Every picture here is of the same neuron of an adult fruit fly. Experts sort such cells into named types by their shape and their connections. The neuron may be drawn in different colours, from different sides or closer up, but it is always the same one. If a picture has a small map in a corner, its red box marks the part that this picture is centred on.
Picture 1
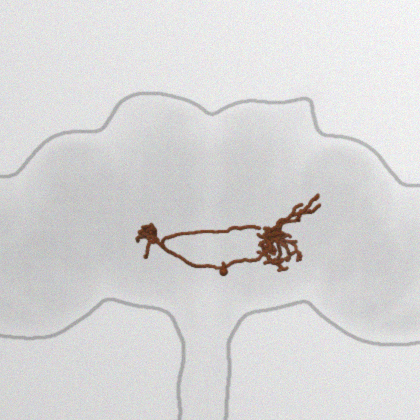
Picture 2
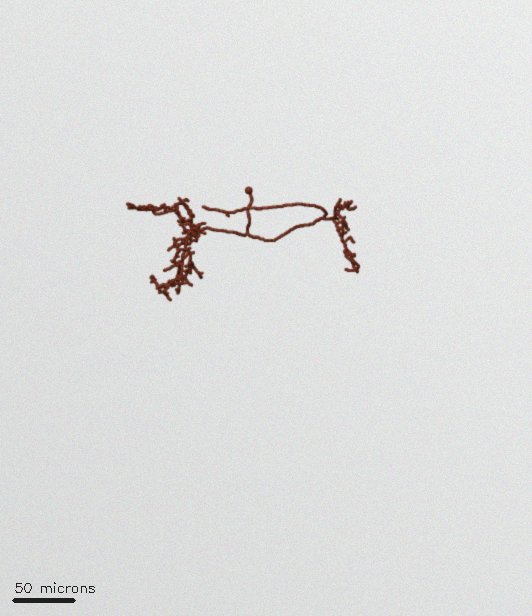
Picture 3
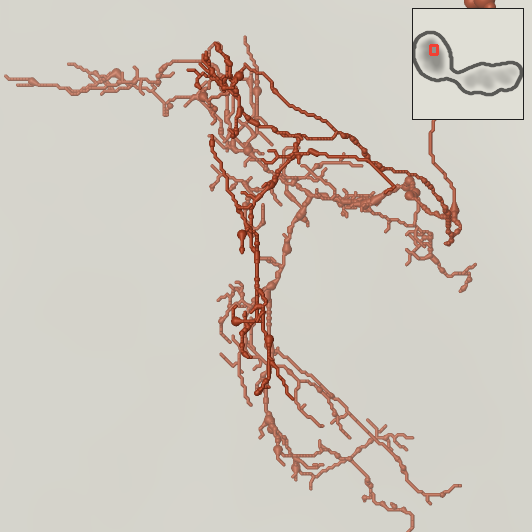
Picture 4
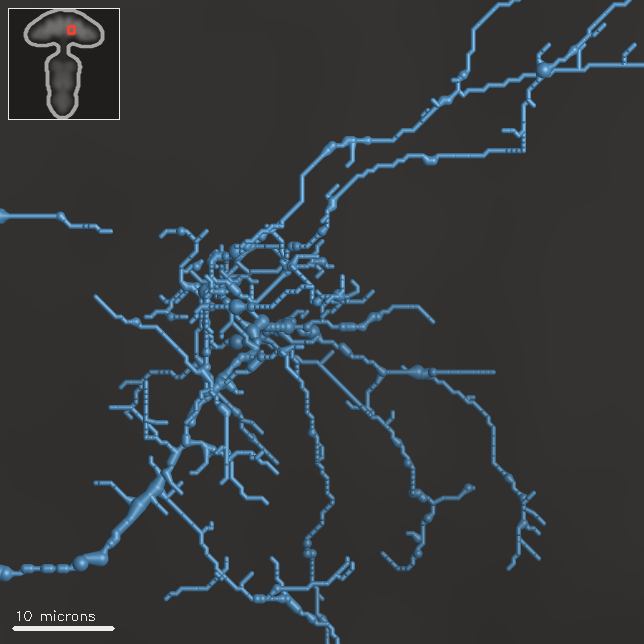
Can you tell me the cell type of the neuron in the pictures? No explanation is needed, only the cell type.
CL224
